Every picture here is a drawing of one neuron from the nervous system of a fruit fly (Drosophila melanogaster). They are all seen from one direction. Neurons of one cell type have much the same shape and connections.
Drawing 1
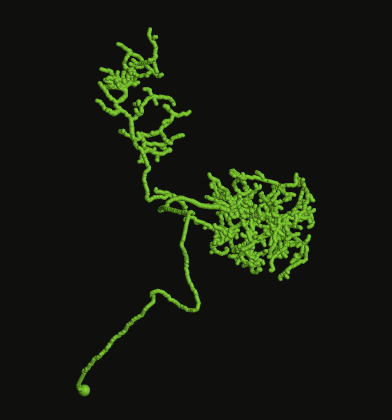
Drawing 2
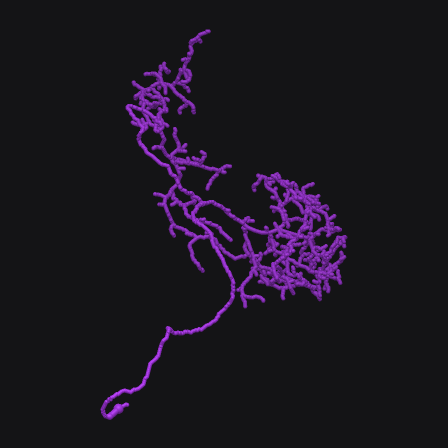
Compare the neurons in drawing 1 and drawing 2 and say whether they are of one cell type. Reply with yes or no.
yes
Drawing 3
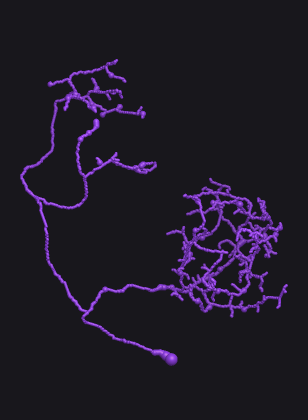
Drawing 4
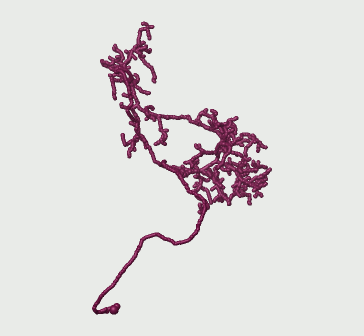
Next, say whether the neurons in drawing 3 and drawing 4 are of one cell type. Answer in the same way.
no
